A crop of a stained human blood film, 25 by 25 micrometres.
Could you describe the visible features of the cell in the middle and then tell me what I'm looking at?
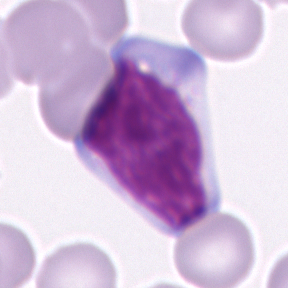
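Straight edges and corners give this cell an angular outline rather than a smooth curve. The chromatin shows a streaky, strand-like pattern rather than dense separate clumps. A small white spot sits at the upper edge of the nucleus. No granules are seen in the cytoplasm. The cell is a typical lymphocyte.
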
